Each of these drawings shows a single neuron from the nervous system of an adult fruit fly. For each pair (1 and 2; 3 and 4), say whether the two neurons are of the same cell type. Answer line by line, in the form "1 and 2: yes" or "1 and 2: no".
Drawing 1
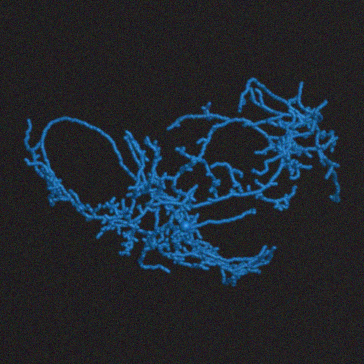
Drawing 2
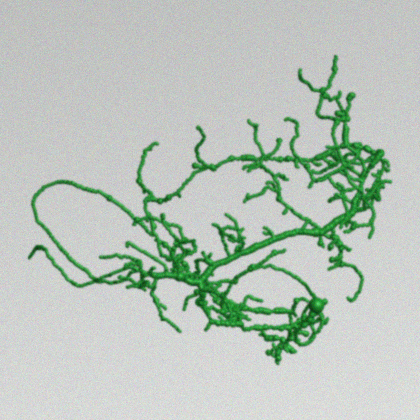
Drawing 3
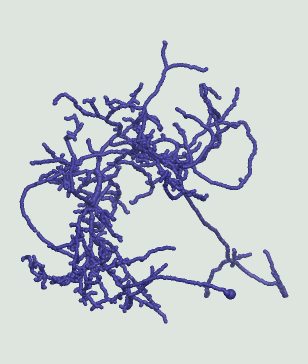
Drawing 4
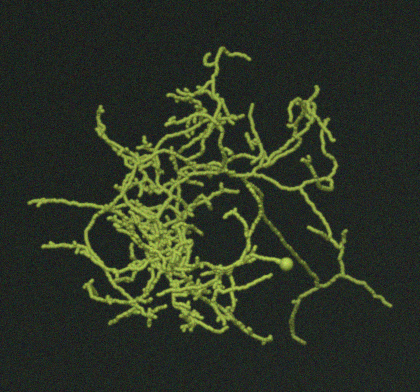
1 and 2: yes
3 and 4: yes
